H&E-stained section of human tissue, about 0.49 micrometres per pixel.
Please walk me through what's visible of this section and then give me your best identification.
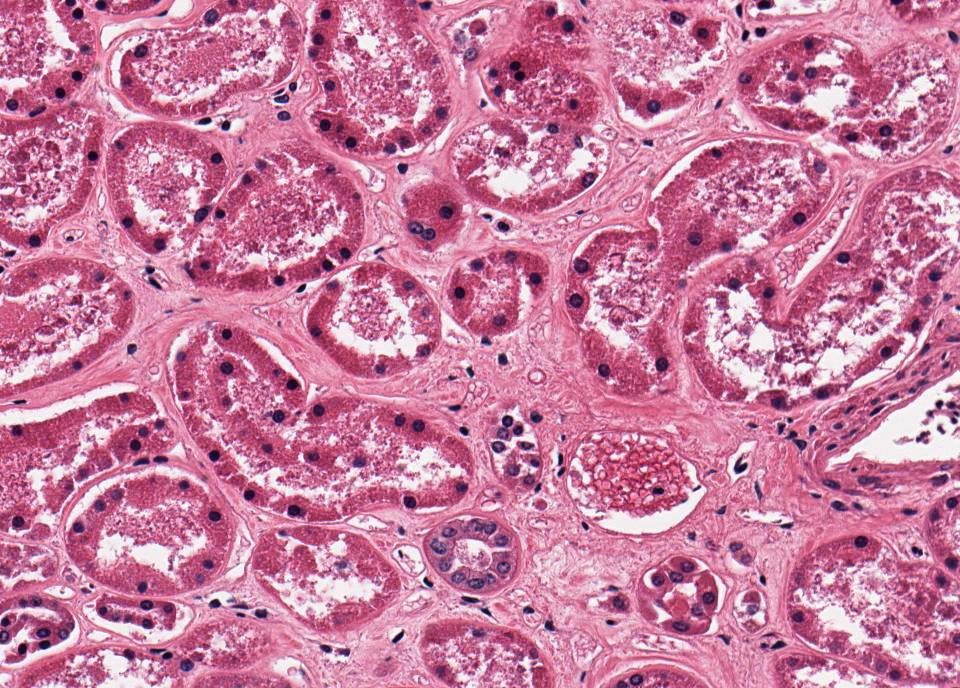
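Layout: round and oblique tubule profiles pack the field, separated by narrow pink stroma. Most tubules: one layer of tall cuboidal cells, granular deeply eosinophilic cytoplasm, and sparse round dark nuclei in one basal row. Bottom centre: a few small tubules with paler cells and closely spaced nuclei around a clean round lumen. Name: renal cortex.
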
